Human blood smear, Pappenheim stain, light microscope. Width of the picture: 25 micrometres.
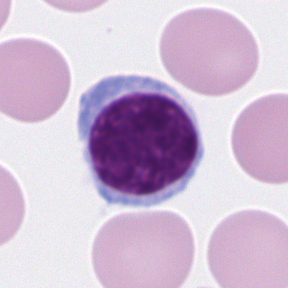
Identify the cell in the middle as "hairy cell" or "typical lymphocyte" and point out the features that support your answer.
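It is a typical lymphocyte. Deciding point: the nucleus fills about 70% of the cell's area, so the cytoplasm is not abundant.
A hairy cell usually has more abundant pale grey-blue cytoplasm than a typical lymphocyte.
Cytoplasm pale blue, its rim widest on the upper left side of the nucleus. Nucleus round in outline, about 9 micrometres across, lying off-centre toward the right side of the cell. Chromatin dense and coarsely clumped.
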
